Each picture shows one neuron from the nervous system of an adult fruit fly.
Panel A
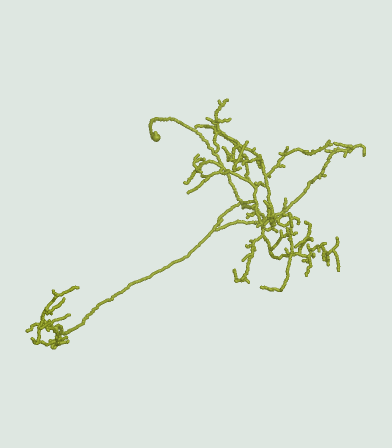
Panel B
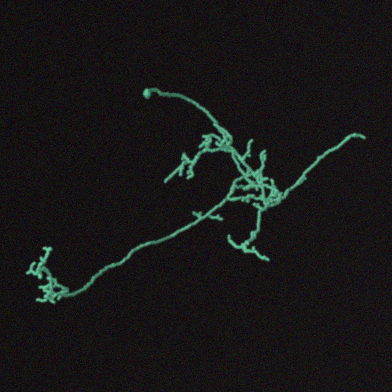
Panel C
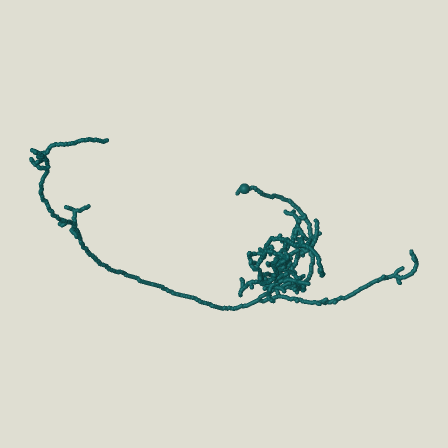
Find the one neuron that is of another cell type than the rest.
C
